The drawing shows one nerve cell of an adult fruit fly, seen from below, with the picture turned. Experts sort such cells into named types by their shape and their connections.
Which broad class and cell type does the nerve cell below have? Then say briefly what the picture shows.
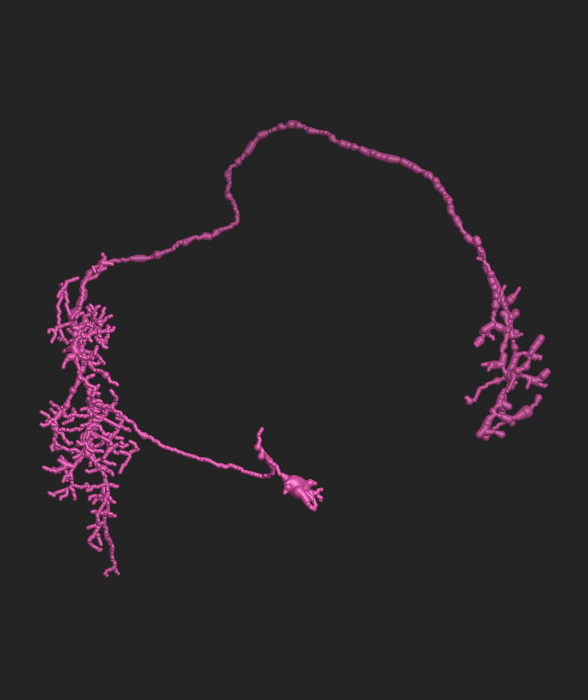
This is a central-brain intrinsic neuron. It is of cell type GNG233. The picture shows dozens of branch ends. As drawn here it is about as wide as it is tall.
